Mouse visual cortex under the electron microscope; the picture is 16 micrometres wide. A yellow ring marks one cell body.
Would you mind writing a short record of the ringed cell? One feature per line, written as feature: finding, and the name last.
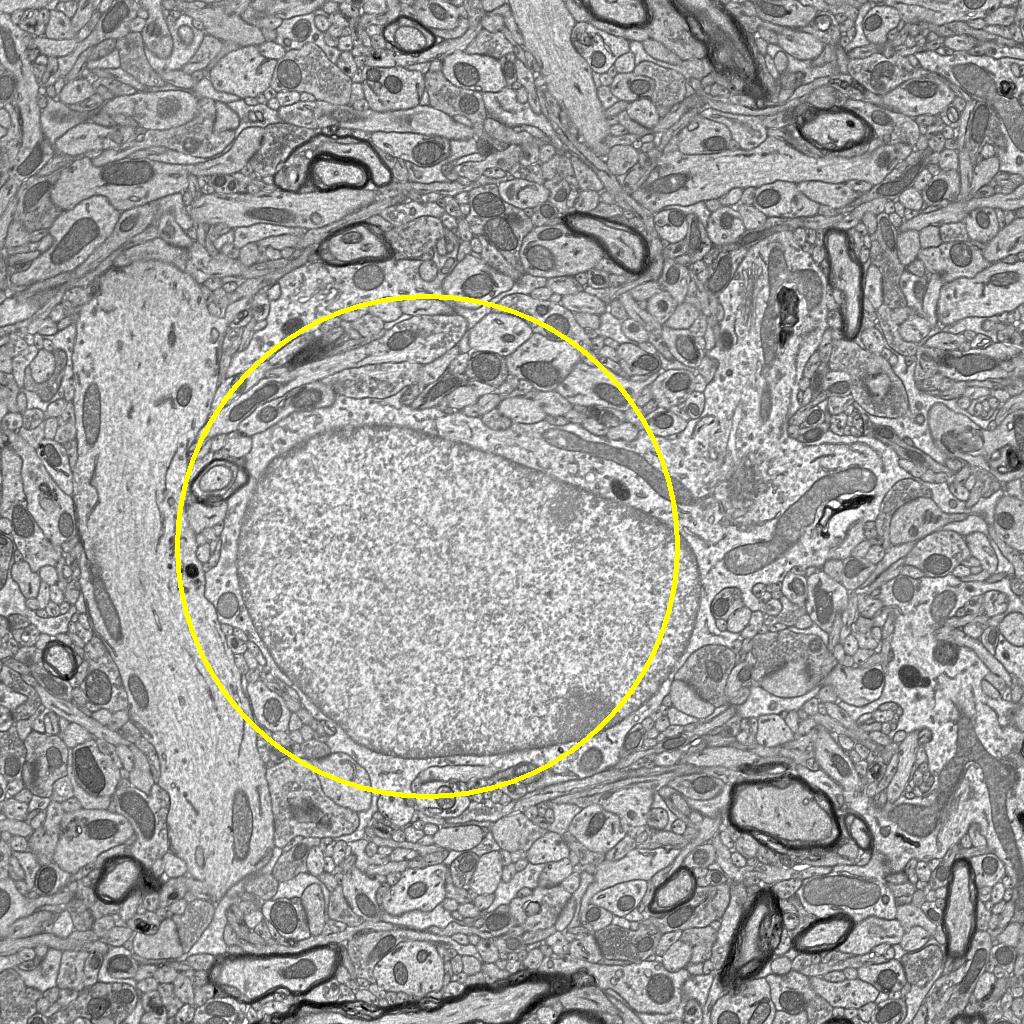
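Outline: whole nucleus within the picture
Envelope: smooth, without deep folds or indentations
Chromatin: finely granular, evenly spread, no large dark clumps along envelope
Cytoplasm: no stacked rough endoplasmic reticulum around nucleus
Cell: astrocyte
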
